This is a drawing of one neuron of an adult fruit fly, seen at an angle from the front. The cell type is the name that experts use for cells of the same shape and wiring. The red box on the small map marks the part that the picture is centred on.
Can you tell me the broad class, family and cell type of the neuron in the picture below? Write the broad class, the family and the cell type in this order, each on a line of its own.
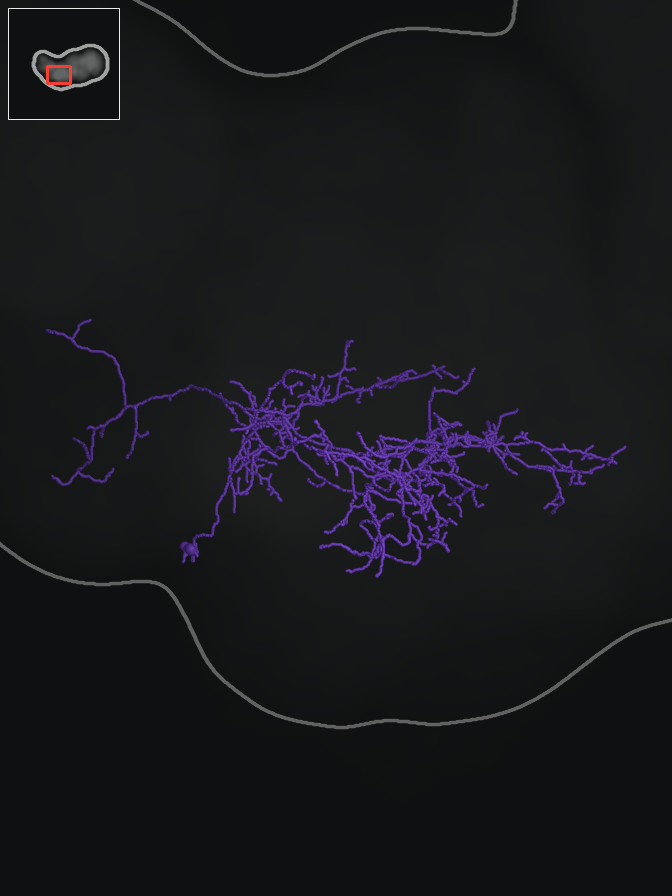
nerve-cord intrinsic neuron
hemilineage 12A
IN12A037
